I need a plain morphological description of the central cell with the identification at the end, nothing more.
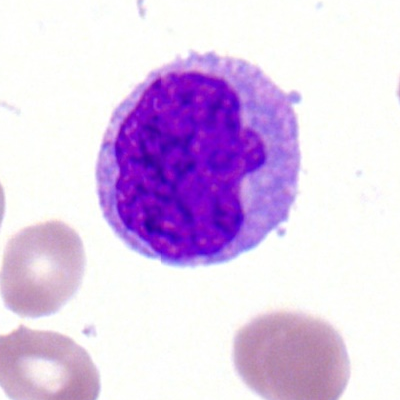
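A notch is cut into the right side of the nucleus. The nucleus fills most of the cell and is placed toward the left. The cytoplasm forms a rim that is widest on the right side of the cell. The cell edge is slightly ruffled, with small blebs at the upper right. The cell is a monocyte.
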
